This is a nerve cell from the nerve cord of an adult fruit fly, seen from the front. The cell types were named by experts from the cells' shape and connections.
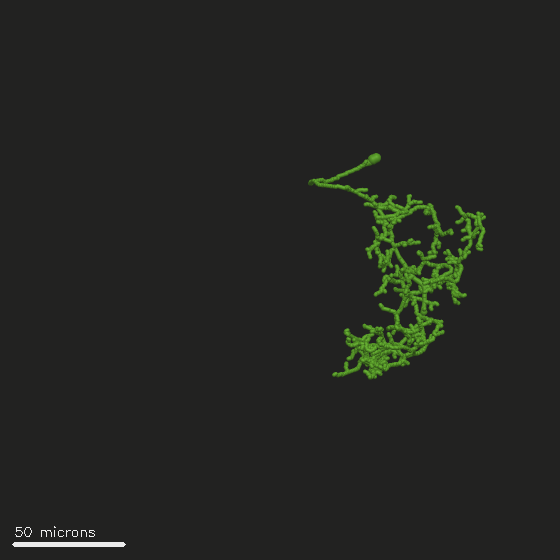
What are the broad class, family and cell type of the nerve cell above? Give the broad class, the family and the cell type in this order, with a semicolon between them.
nerve-cord intrinsic neuron; hemilineage 03A; IN03A053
